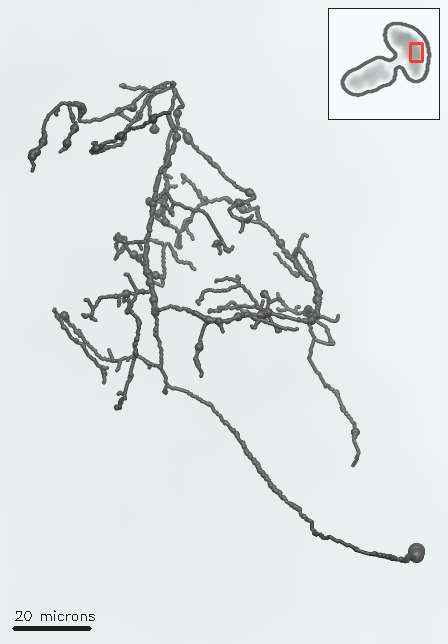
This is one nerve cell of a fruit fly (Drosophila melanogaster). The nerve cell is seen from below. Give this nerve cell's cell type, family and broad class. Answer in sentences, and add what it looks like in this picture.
The cell type is SLP101. Its family is hemilineage SIPa1_ventral. This is a central-brain intrinsic neuron. It lies in the brain. From top to bottom in the picture it spans about 130 microns. Dozens of branch ends can be seen.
